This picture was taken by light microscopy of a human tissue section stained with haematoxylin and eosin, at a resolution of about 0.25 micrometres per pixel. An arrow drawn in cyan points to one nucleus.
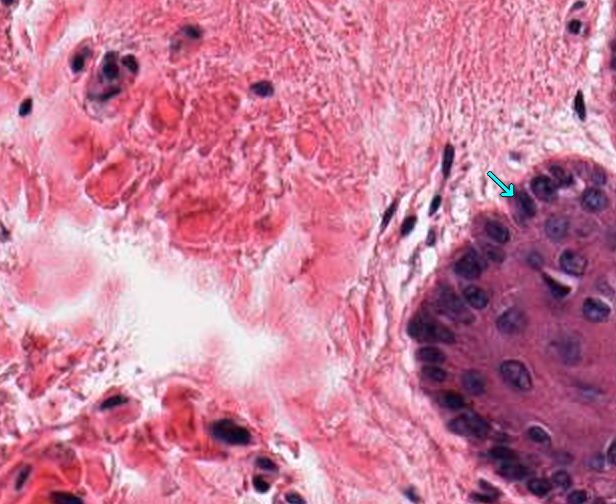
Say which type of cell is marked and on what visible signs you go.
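Keratinocyte. The nucleus is oval and elongated, and very dark, darker than the rounder, paler nuclei deeper in the cell cluster. The cell sits in the outermost row of the cell cluster, right at its border with the pale, loosely fibrous tissue outside. Its neighbours along that edge have similarly dark, oval nuclei, so they form a row along the border. The cytoplasm is scant and pinkish-violet, with no clear outline separating it from the neighbouring cells.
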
